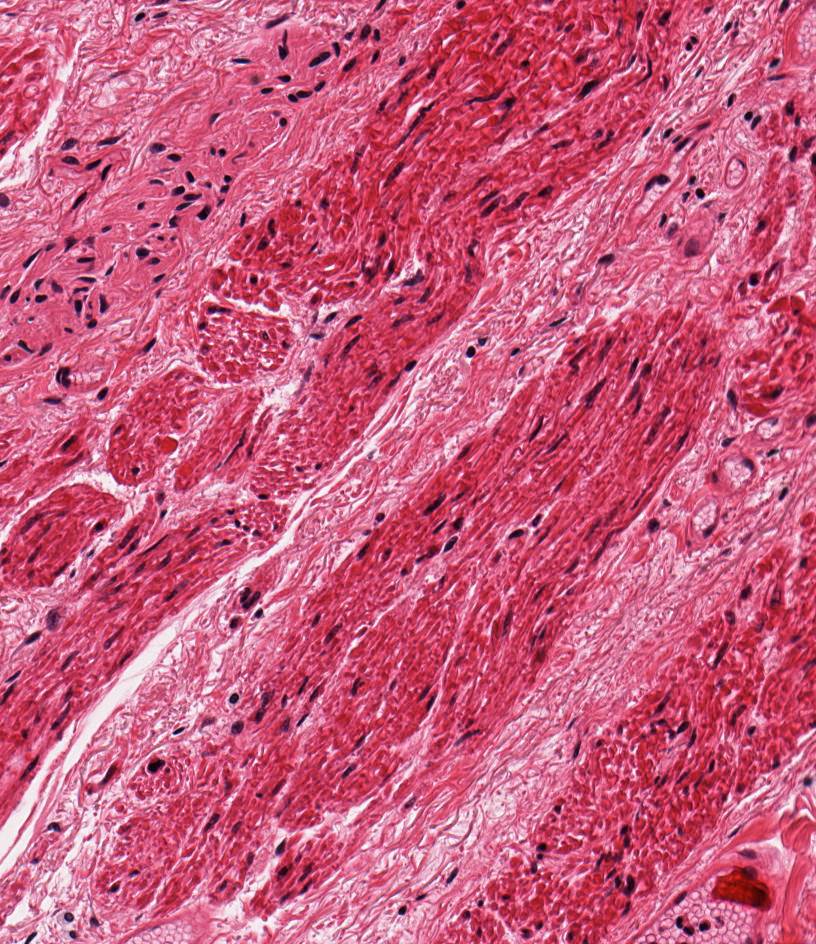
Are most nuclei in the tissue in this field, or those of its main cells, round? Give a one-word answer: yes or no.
No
